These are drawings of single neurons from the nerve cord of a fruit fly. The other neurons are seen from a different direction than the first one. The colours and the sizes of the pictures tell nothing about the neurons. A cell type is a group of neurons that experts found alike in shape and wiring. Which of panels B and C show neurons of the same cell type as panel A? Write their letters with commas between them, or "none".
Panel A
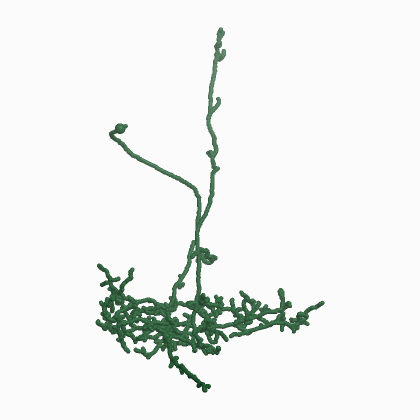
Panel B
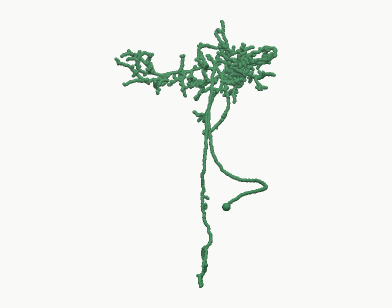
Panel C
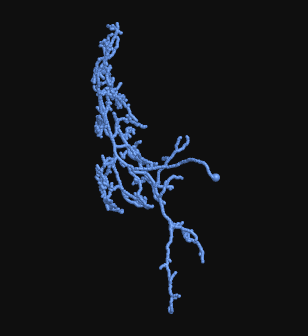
B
